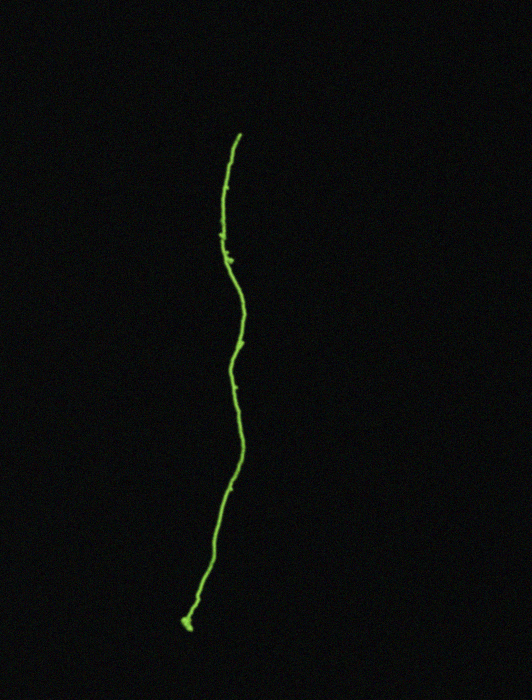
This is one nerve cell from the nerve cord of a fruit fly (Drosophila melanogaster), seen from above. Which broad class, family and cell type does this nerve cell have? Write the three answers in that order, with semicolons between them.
sensory neuron entering the nerve cord; class mechanosensory proprioceptive; SNpp42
